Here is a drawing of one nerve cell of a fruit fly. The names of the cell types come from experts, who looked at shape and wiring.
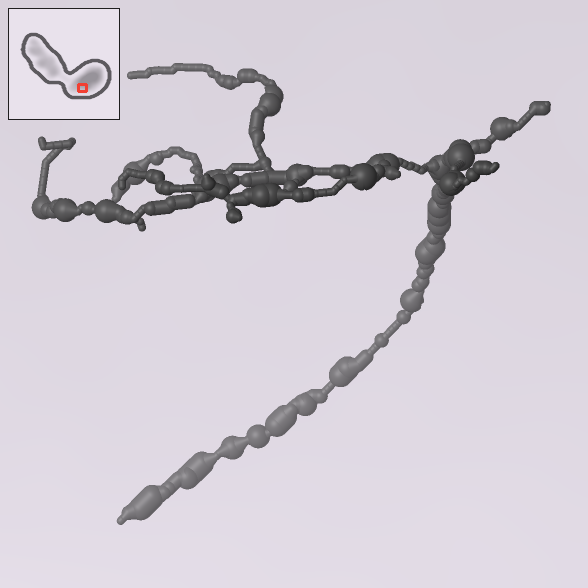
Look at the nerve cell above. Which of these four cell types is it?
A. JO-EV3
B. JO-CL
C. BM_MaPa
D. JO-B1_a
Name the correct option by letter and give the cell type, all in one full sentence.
The neuron is a cell of type BM_MaPa, the type in option C.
